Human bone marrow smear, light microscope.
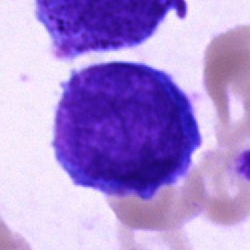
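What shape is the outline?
Roughly round, as far as I can tell.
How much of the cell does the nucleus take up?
Almost all of it.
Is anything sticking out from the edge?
Yes, a small blunt bulge at the lower edge.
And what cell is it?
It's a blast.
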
